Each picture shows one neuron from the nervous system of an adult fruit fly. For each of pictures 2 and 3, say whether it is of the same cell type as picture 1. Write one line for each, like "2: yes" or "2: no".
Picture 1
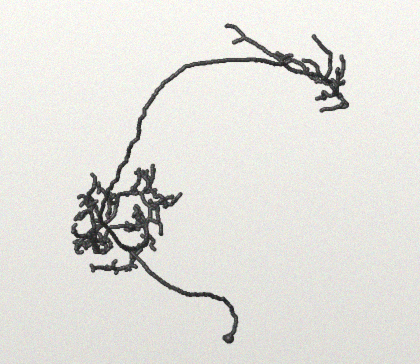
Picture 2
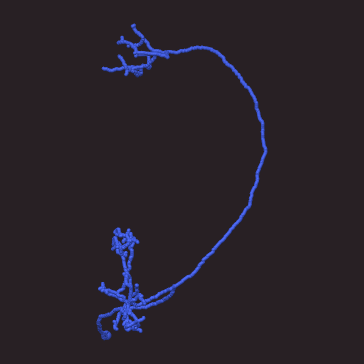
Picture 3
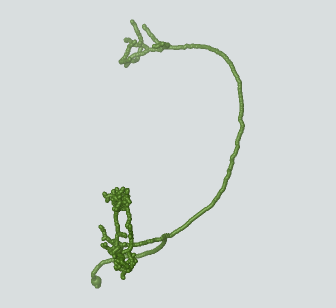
2: no
3: no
